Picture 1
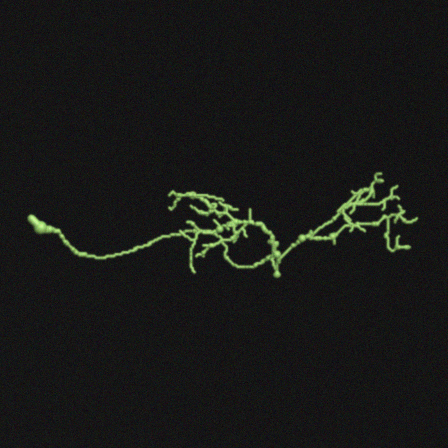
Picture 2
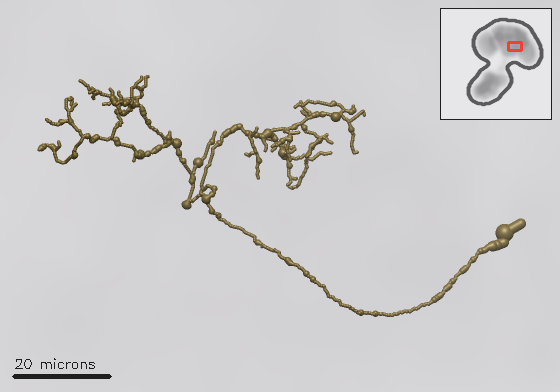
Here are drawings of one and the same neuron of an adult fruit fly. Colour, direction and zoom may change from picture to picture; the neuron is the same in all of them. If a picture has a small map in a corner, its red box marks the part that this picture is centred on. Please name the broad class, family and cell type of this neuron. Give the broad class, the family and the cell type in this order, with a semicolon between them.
central-brain intrinsic neuron; hemilineage TRdm; GNG408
